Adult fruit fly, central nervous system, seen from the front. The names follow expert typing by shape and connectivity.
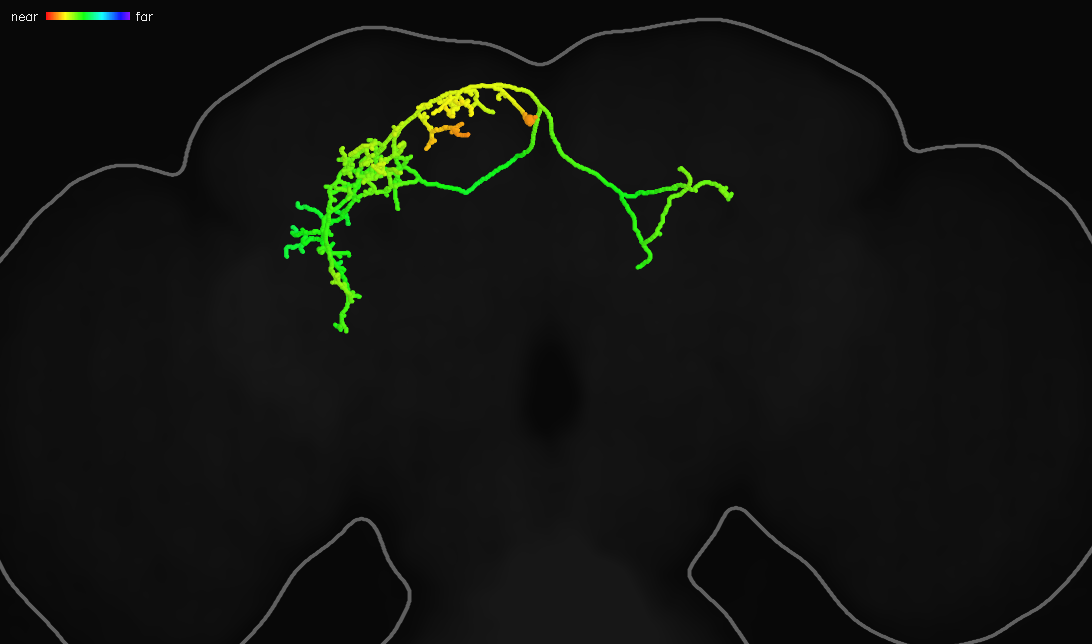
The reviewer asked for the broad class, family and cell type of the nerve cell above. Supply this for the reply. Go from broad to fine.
central-brain intrinsic neuron; hemilineage SMPad1; SIP123m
